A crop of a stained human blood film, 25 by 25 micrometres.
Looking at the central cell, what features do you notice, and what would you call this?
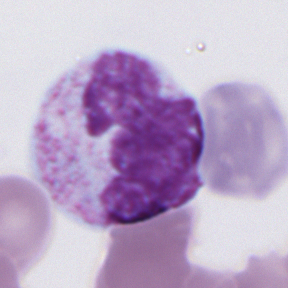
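In this cell the nucleus lies toward the right side, its chromatin dense and coarsely clumped. Pale, nearly colourless cytoplasm fills the left part and holds scattered pinkish-red granules. This is a segmented neutrophil.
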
